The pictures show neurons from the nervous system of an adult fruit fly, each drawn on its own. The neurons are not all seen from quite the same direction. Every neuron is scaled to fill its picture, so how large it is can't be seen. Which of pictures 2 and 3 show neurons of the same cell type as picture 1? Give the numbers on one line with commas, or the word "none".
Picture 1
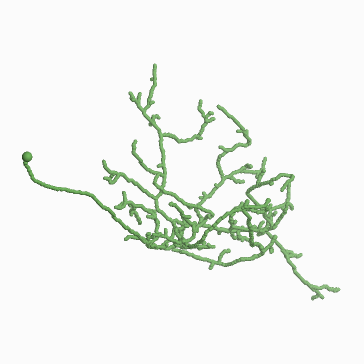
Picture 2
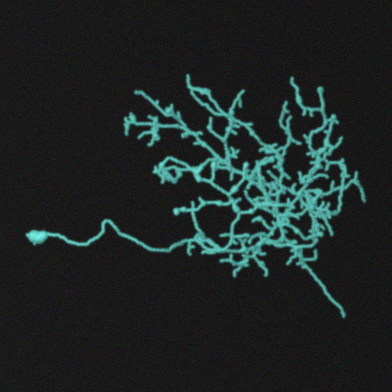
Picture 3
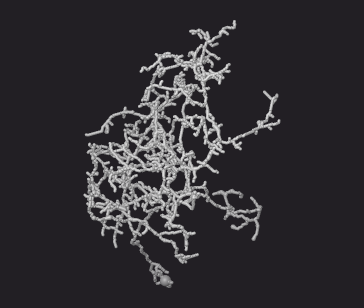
none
